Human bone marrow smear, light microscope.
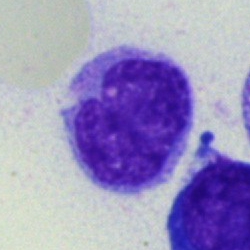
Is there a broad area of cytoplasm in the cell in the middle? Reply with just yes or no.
No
